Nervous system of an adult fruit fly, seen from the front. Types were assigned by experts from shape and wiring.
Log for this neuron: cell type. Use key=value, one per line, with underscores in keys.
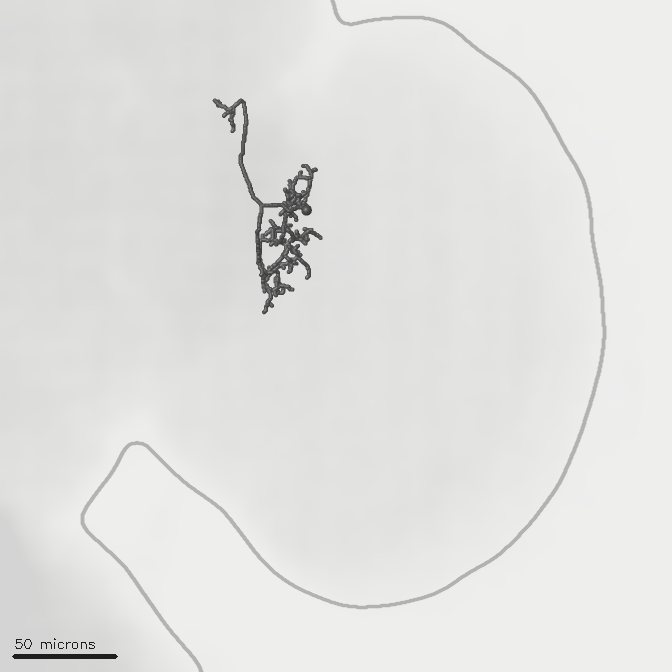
cell_type=LC27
